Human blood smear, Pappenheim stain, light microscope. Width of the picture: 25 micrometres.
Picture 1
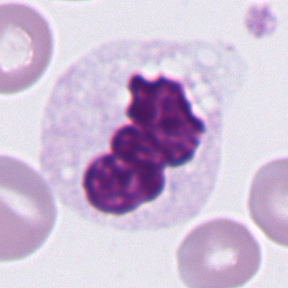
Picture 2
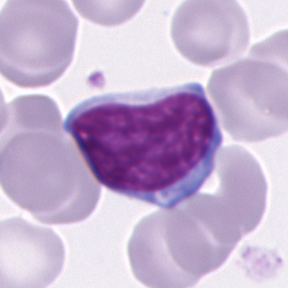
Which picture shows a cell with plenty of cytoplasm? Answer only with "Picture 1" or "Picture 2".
Picture 1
